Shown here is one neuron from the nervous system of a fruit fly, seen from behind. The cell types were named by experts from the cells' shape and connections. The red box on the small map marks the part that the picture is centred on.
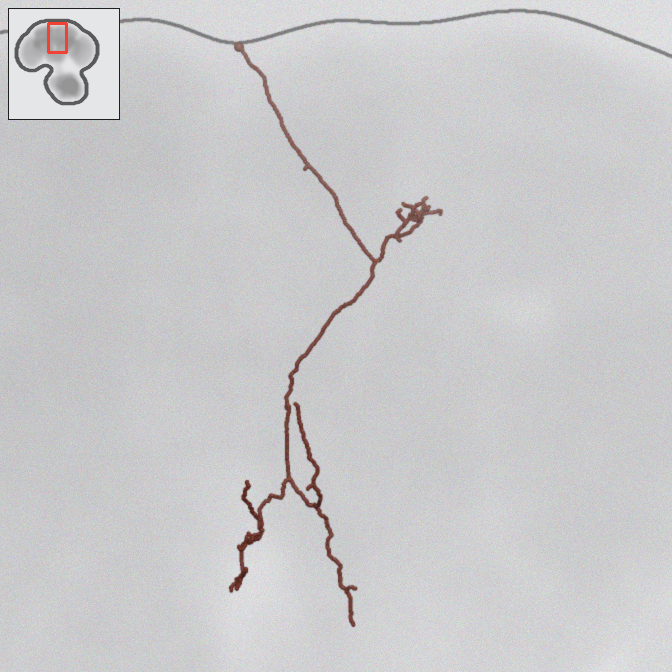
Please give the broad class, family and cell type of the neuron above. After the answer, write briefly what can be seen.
This is a central-brain intrinsic neuron. Its family is hemilineage SMPad2. The cell type is PS008_b. In this view it is more than twice as tall as it is wide.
